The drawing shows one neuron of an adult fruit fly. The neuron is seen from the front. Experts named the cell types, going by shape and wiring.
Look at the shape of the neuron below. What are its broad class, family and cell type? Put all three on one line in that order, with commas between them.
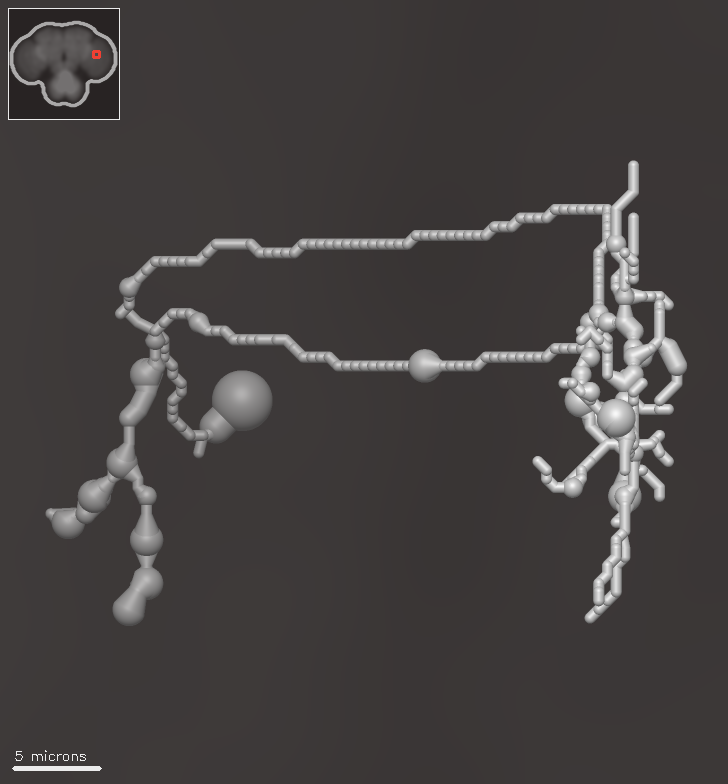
optic-lobe intrinsic neuron, T, T4c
